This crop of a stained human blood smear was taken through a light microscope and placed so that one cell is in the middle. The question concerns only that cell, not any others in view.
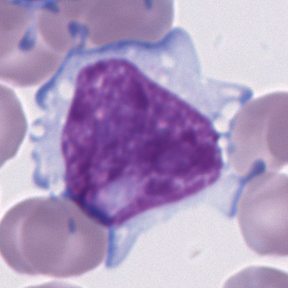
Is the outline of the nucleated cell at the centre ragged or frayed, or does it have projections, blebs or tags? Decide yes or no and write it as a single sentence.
Yes, it is a rough outline that this cell has.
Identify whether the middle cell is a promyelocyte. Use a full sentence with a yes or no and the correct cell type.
No, what occupies the middle of the crop is a myeloblast and not a promyelocyte.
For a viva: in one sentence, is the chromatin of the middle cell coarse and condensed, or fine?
Heads up, the chromatin is fine with no coarse clumps in it.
